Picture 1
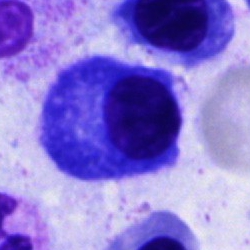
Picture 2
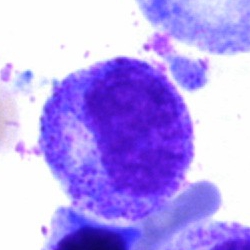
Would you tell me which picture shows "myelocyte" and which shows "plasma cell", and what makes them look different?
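The plasma cell is in picture 1, and the myelocyte is in picture 2. Outline: the plasma cell is roughly oval, while the myelocyte is roughly round with a slightly uneven, granular edge. Nucleus: in the plasma cell it lies off-centre towards the right, with dark, densely stained chromatin; in the myelocyte, granules lie over it and speckle its surface.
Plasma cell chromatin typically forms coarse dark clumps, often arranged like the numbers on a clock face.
Cytoplasm: the plasma cell has abundant deep blue cytoplasm, with small pale spots on the left of the nucleus.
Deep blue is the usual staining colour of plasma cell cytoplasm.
The myelocyte's cytoplasm forms a crescent that is widest on the left, with a paler zone just left of the nucleus, lying against its edge.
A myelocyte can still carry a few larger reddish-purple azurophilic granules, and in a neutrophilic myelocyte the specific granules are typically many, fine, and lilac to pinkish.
Surroundings: a pale grey cell without a nucleus lies just to the right of the plasma cell, and a pale grey elongated body touches the lower right edge of the myelocyte.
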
